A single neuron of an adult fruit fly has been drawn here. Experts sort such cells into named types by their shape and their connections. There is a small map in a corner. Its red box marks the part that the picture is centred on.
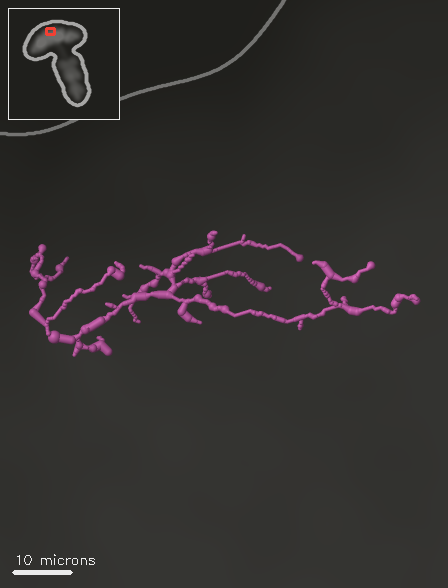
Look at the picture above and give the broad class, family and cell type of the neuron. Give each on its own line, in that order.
sensory neuron entering the brain
class mechanosensory
aPhM5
